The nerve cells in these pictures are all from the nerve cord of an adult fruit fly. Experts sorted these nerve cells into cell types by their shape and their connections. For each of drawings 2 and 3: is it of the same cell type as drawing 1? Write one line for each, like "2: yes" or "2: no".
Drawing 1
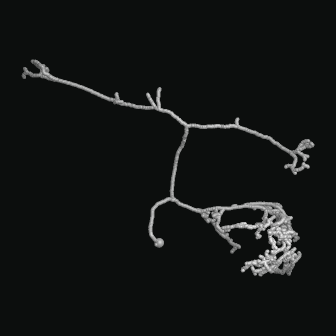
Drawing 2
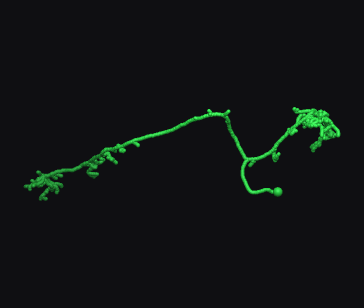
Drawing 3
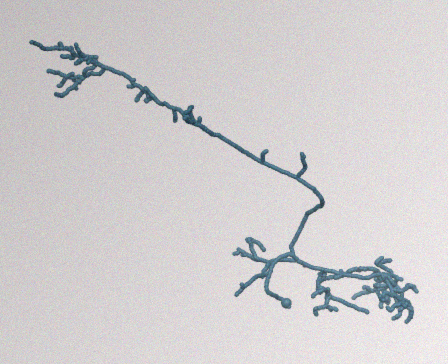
2: no
3: no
